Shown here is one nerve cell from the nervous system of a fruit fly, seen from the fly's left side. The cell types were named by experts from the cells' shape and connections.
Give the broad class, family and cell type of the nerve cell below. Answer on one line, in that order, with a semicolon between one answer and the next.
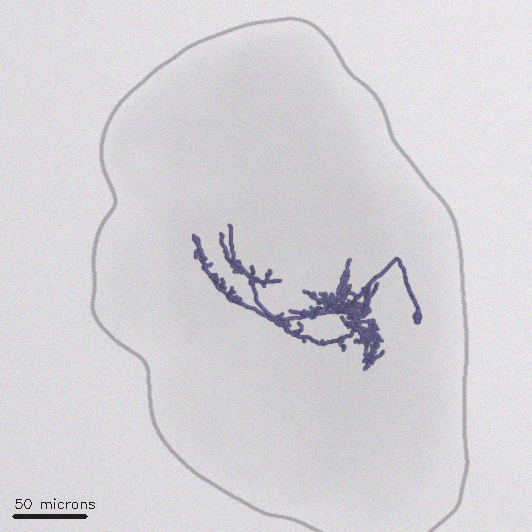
central-brain intrinsic neuron; hemilineage DM5_ventral; WED132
